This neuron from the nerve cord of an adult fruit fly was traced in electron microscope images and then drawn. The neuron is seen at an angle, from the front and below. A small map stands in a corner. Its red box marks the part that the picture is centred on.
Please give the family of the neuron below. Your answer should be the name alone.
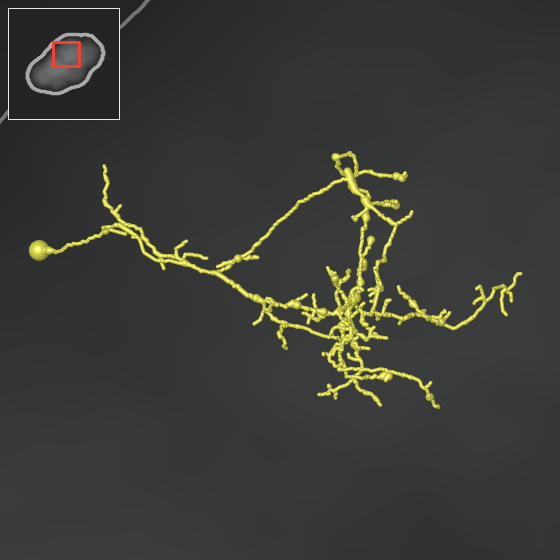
hemilineage 20A.22A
